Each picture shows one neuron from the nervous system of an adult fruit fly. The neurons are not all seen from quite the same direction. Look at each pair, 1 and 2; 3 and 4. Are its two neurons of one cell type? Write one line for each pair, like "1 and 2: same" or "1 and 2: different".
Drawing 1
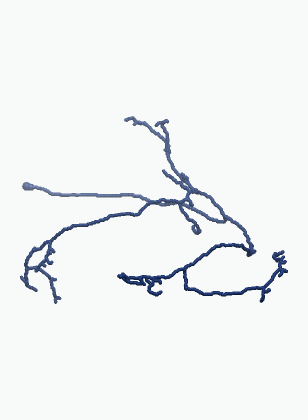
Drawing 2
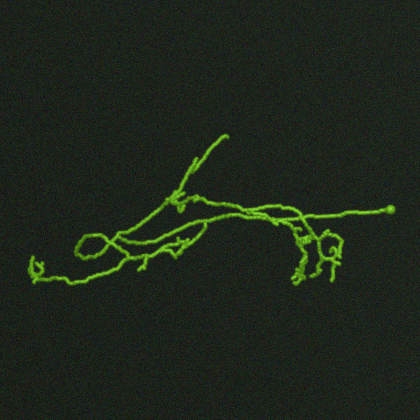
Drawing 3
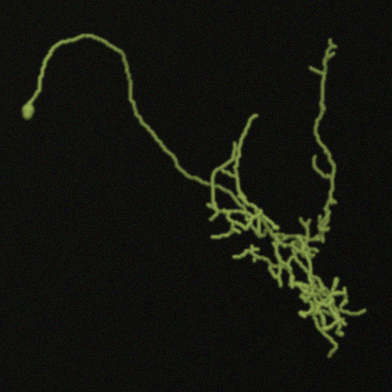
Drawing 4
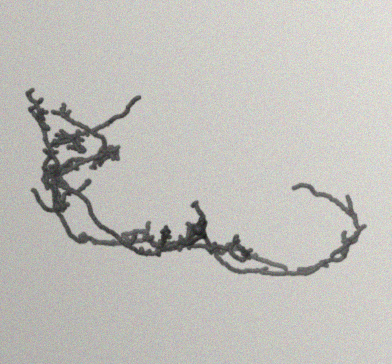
1 and 2: same
3 and 4: different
